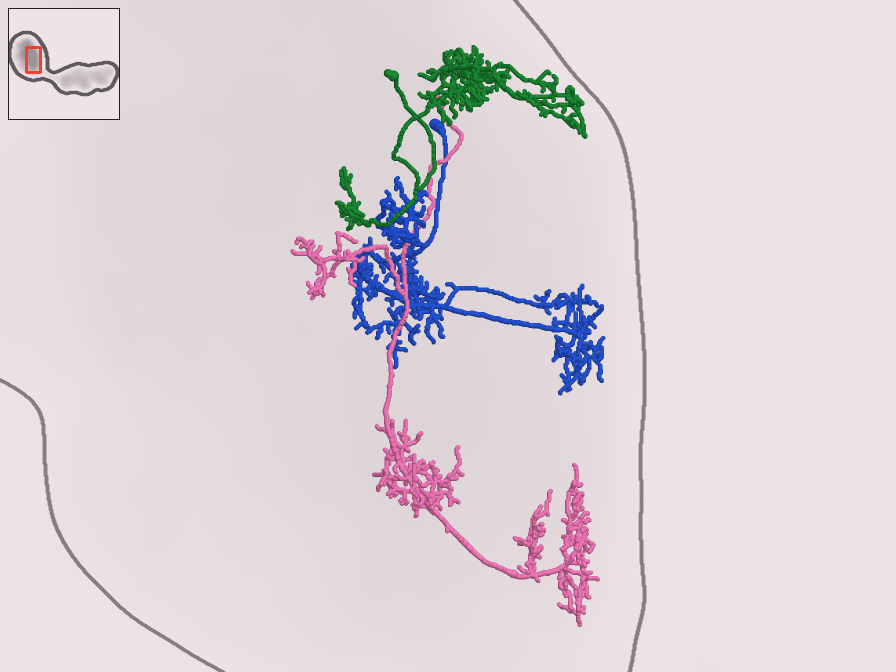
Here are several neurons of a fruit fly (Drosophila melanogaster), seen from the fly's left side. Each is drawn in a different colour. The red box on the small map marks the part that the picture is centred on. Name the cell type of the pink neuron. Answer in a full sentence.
The cell type is LPLC2.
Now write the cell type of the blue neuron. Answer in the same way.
The cell type is LPLC4.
